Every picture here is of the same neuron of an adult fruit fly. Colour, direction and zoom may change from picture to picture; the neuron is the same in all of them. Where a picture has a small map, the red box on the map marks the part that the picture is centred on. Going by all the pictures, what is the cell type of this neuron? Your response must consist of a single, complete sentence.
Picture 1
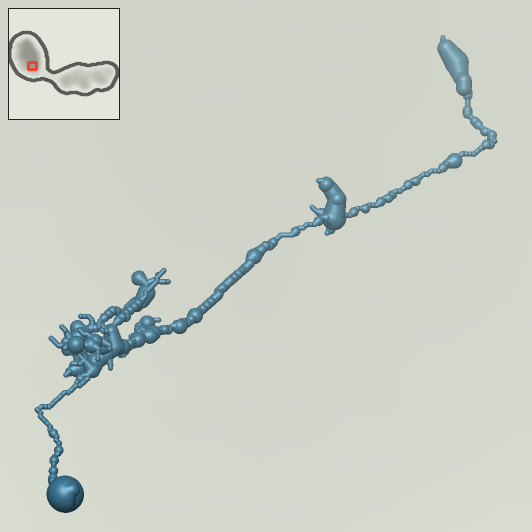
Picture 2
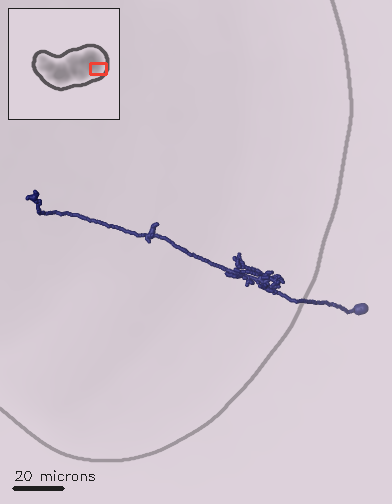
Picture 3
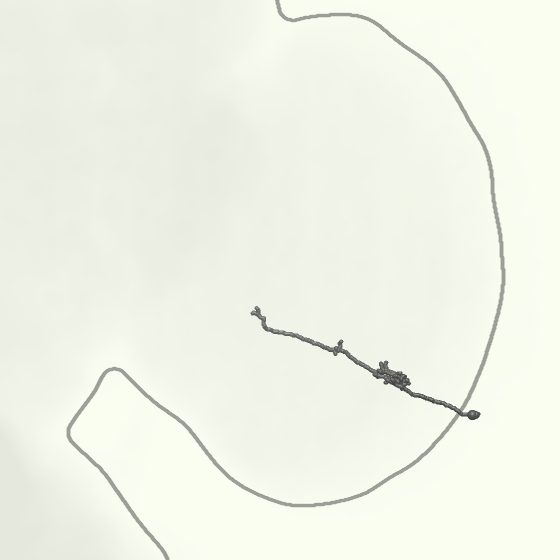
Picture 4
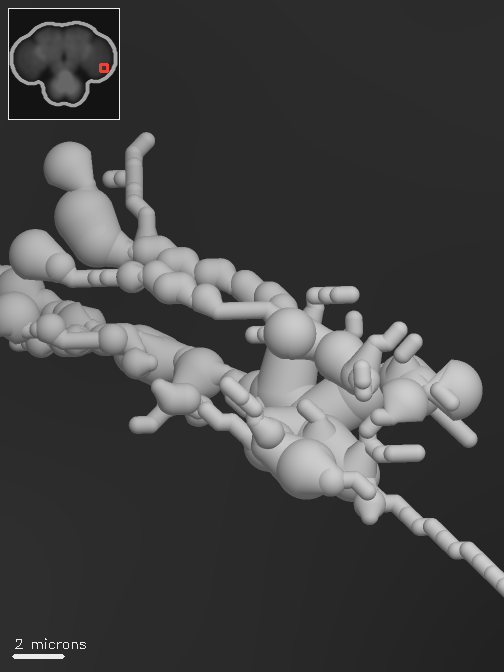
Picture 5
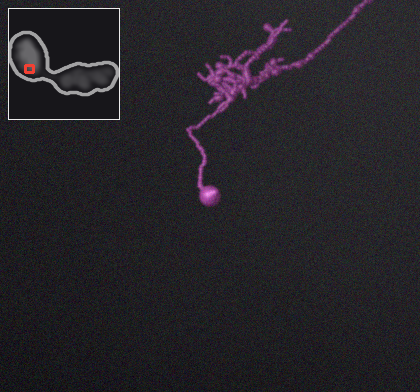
This neuron belongs to the cell type Tm2.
